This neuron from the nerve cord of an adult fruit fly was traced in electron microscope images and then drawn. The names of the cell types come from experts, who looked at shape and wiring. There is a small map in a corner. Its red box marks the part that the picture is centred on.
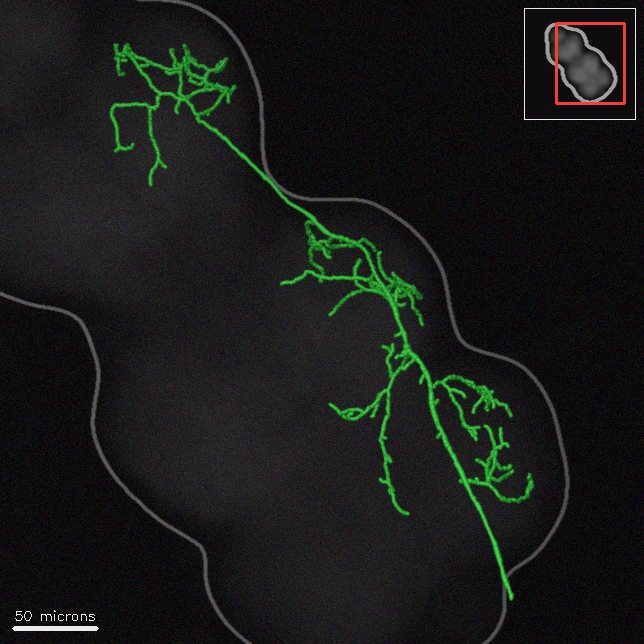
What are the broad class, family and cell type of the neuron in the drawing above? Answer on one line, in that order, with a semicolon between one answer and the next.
descending neuron; DNge; DNge079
